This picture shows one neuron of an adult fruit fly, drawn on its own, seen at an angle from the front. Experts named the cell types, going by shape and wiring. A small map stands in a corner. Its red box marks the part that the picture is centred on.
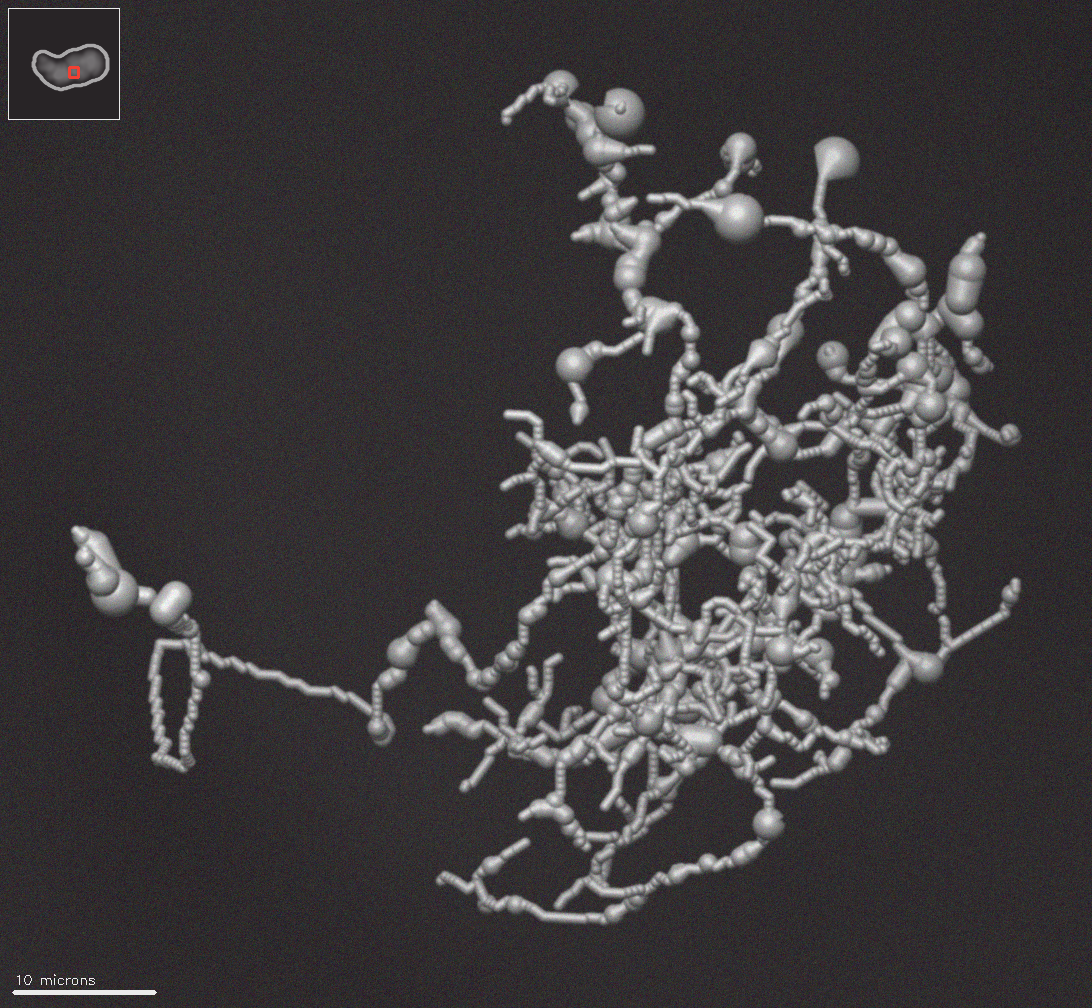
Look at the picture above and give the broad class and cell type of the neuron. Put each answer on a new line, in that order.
central-brain intrinsic neuron
CB1885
